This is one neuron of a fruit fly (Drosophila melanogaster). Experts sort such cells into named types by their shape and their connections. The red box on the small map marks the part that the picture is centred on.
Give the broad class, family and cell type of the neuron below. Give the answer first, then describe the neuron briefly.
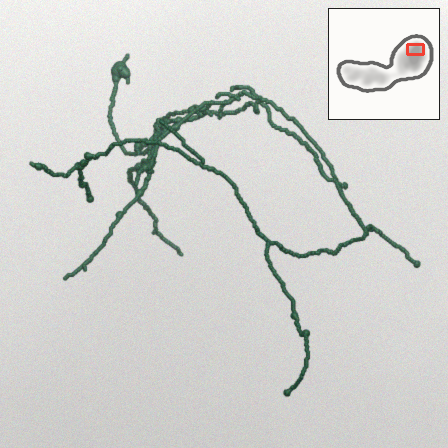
Its broad class is central-brain intrinsic neuron. Its family is hemilineage DL1_dorsal. It is of cell type ATL013. As drawn here it is about as wide as it is tall.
